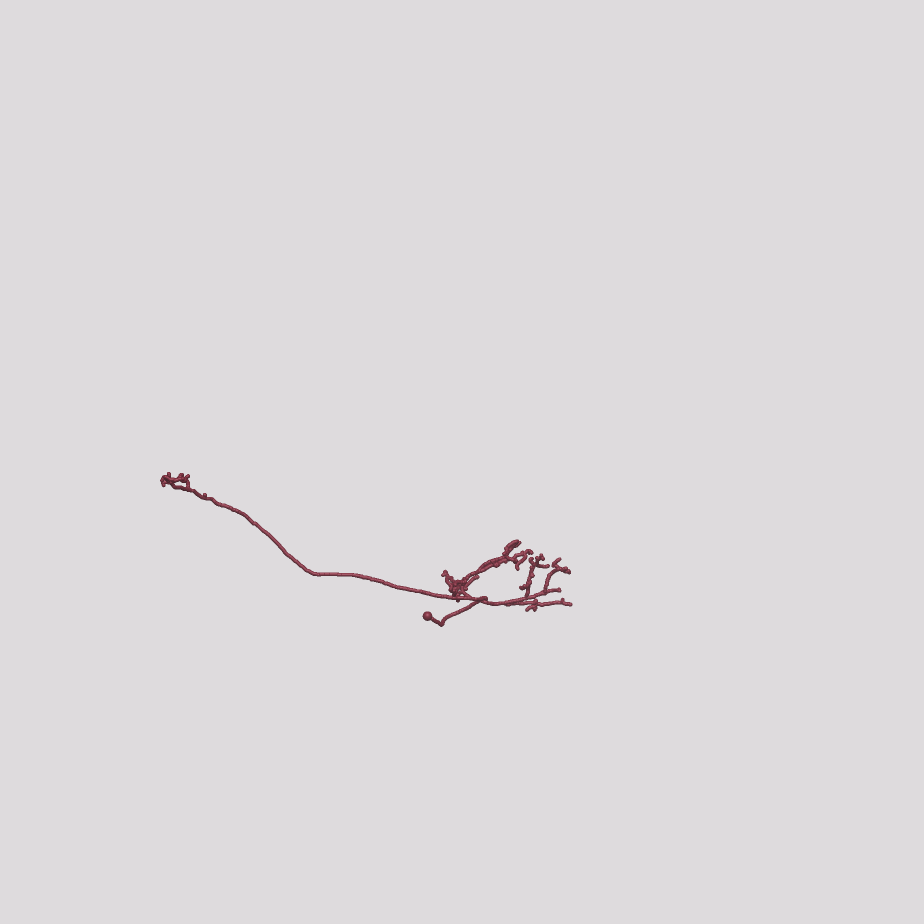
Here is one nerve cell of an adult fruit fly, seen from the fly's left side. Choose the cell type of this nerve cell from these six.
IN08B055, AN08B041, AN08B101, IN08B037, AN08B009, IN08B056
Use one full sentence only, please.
The cell type that this nerve cell has is AN08B101.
